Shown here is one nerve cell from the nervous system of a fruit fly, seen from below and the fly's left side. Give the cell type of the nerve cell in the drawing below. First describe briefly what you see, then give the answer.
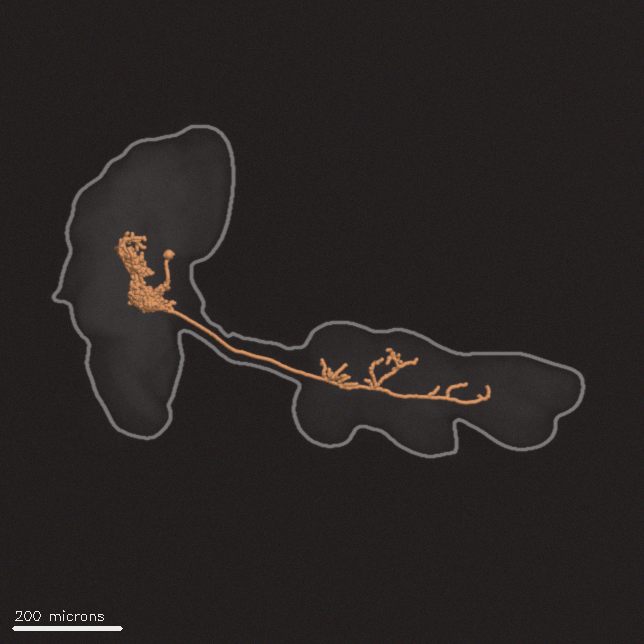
It runs through the neck, between the brain and the nerve cord. Its cell body lies on the left of the picture. By the scale bar it is about 700 microns wide in this view. This is a descending neuron. It is of cell type DNge132.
